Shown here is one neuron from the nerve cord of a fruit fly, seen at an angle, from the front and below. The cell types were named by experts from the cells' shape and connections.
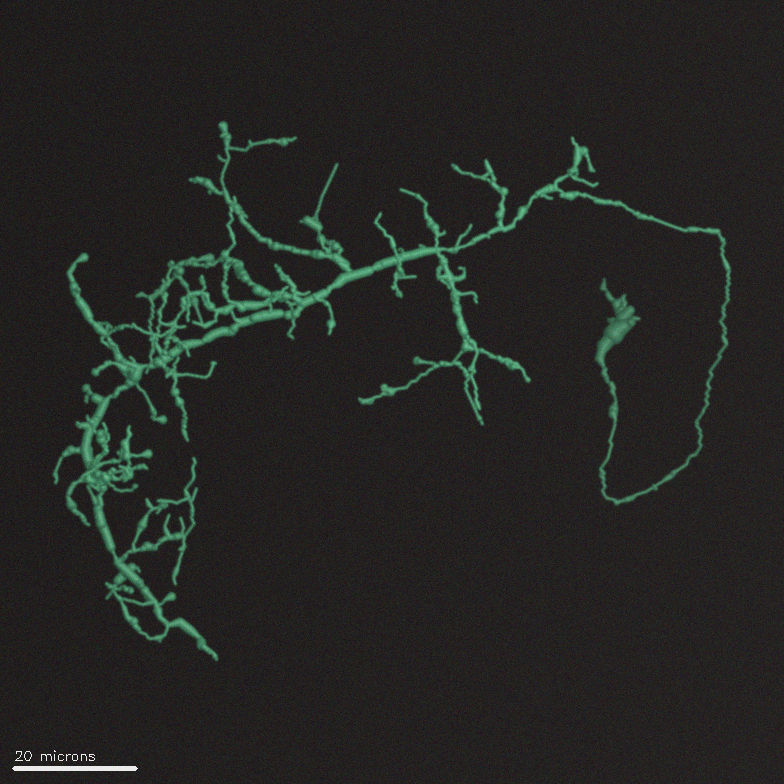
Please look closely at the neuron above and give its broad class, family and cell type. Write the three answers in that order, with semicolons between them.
nerve-cord intrinsic neuron; hemilineage 12B; IN12B040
